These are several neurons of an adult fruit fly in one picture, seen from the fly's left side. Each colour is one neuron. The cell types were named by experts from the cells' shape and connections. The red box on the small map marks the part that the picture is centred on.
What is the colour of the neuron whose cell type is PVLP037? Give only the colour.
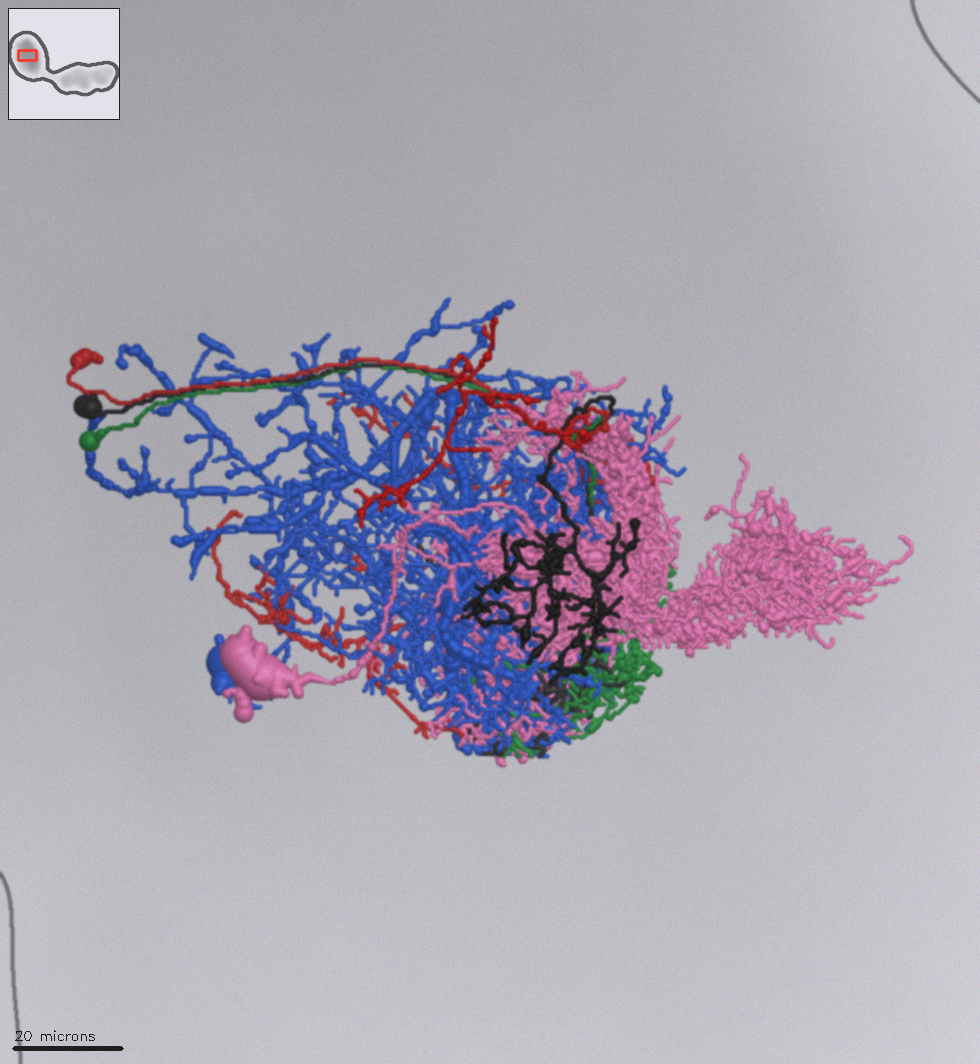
green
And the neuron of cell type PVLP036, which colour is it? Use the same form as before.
black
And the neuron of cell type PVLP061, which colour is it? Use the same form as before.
blue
